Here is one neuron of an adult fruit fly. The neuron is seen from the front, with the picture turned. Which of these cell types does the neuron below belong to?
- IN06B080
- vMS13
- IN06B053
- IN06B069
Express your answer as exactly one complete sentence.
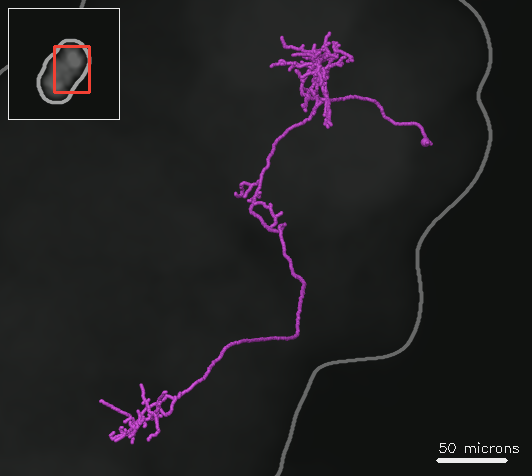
This neuron carries the cell type designation vMS13.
